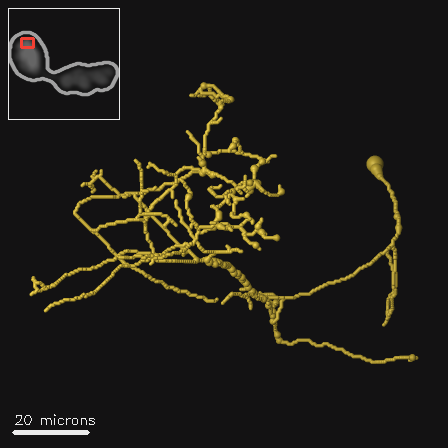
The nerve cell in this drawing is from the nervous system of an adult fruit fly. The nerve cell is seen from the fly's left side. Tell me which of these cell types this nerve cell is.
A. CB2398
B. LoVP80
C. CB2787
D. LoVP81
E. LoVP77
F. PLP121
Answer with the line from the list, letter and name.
A. CB2398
